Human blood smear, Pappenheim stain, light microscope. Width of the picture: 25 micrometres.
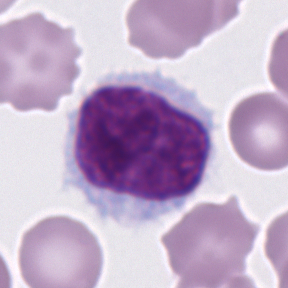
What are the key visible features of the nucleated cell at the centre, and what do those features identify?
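Fine hair-like projections fringe almost the entire border of the central nucleated cell. The cytoplasm is pale grey-blue and contains no granules. No distinct nucleolus is visible in the nucleus. The cell is a hairy cell.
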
